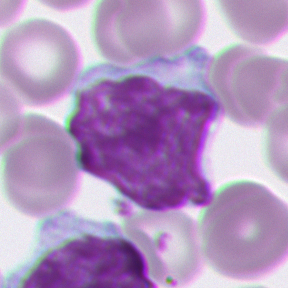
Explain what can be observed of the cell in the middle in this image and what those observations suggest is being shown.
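Nucleus irregular and angular in outline, with several shallow notches. No distinct nucleoli. Cytoplasm pale greyish-blue, no visible granules. Cell: typical lymphocyte.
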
